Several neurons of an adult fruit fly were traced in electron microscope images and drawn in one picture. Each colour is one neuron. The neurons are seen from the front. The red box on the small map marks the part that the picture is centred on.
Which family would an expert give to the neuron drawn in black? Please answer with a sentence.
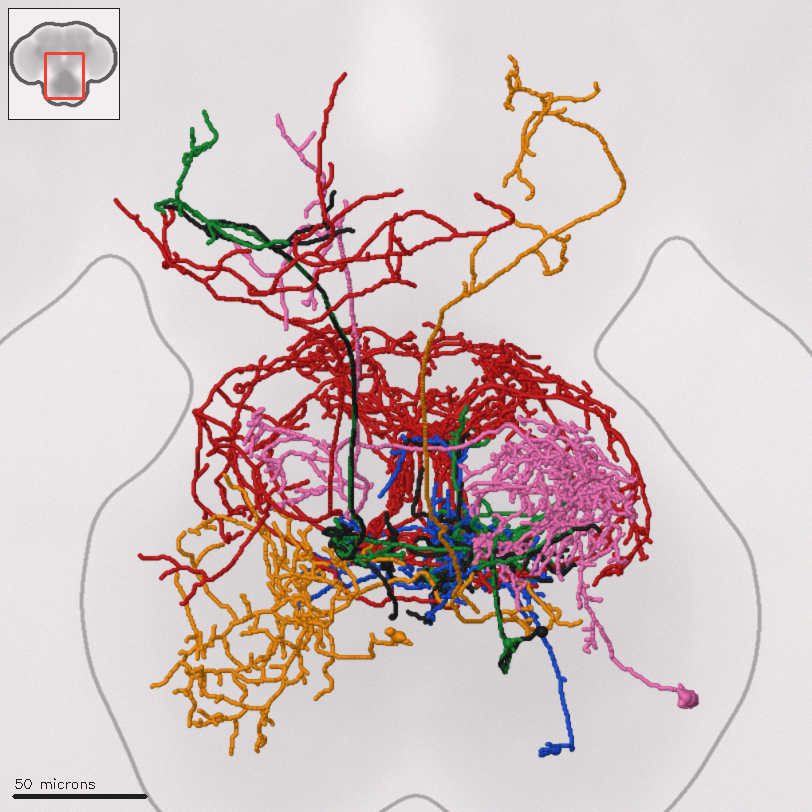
The family is hemilineage 07B.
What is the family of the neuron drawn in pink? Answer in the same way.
The family is hemilineage 06A.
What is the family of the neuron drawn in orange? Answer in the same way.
The family is hemilineage 08B.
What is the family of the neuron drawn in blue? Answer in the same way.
The family is hemilineage 07B.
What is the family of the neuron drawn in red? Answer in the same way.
The family is hemilineage 19B.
